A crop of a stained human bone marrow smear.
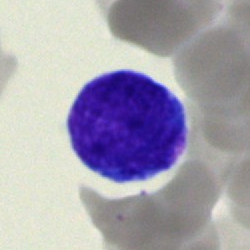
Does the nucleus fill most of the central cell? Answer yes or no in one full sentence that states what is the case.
Yes, it is a narrow rim of cytoplasm that surrounds the nucleus.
